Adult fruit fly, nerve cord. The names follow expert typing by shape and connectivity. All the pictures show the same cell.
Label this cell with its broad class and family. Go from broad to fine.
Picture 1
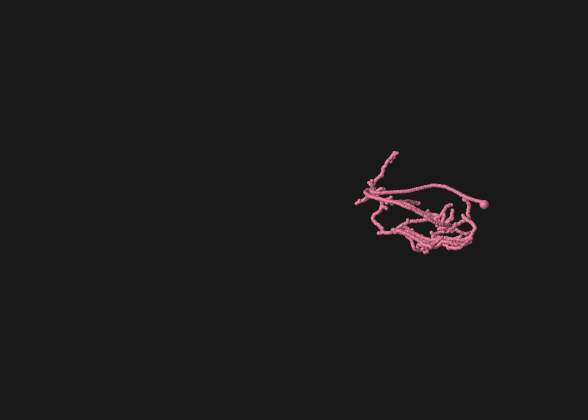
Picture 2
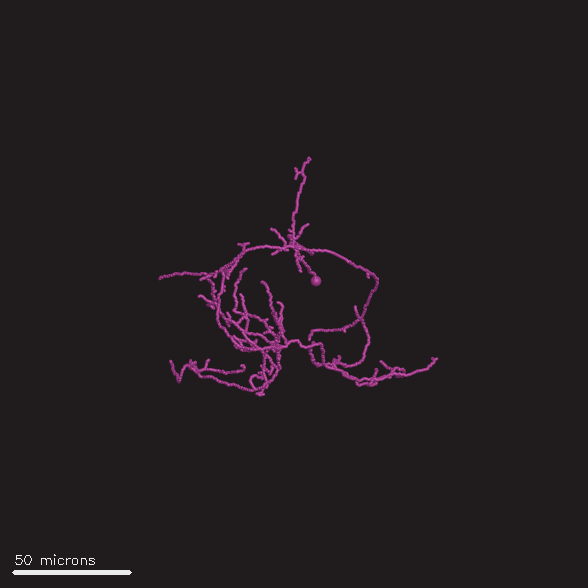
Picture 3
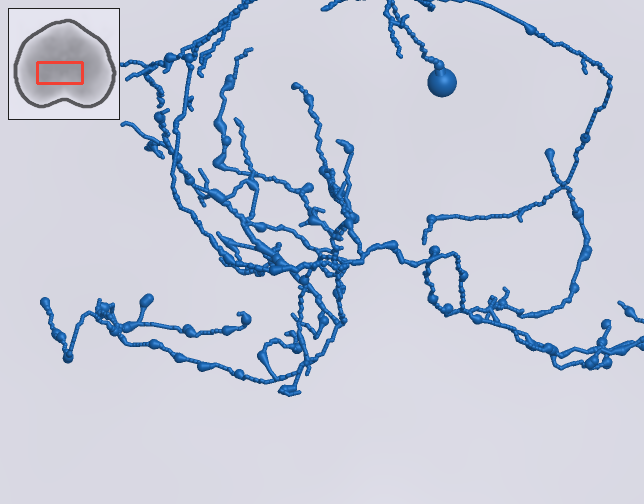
nerve-cord intrinsic neuron; hemilineage 12B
